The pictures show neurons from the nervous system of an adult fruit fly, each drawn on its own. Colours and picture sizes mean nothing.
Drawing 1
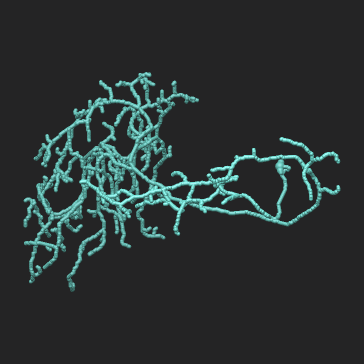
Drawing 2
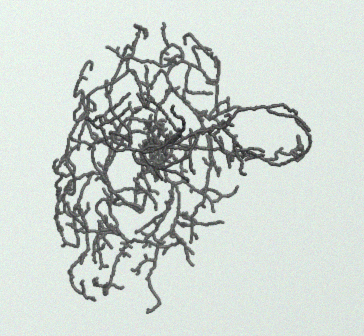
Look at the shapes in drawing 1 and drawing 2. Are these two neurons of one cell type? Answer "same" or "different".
same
